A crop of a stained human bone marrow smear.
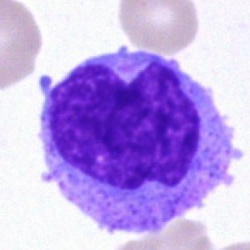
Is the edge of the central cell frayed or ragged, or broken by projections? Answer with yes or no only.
Yes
